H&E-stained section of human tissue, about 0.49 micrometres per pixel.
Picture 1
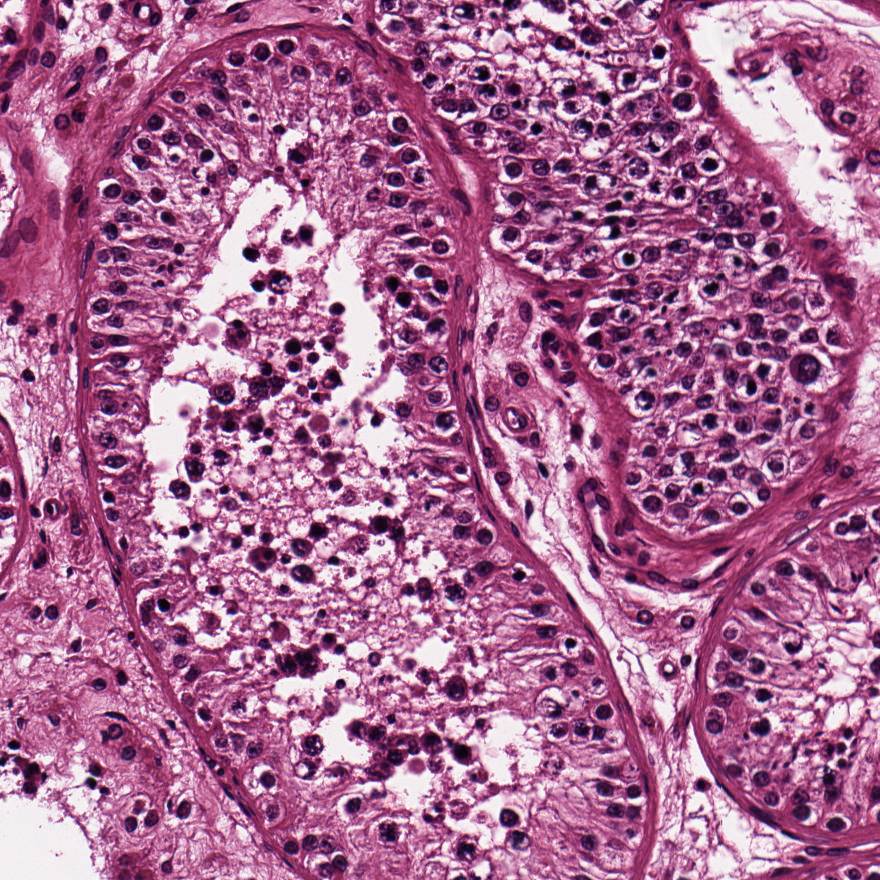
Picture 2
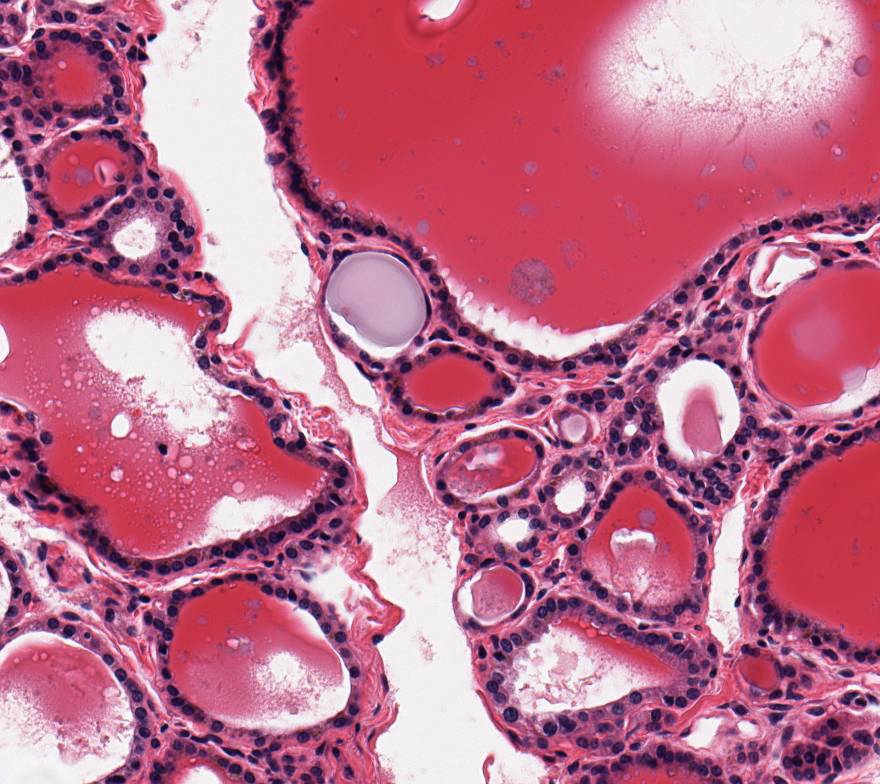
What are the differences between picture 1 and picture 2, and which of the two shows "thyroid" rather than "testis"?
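So, the first picture is testis and the second is thyroid. In the testis there are rounded to oval tubular profiles with thin pink fibrous walls, and the large one on the left is lined by epithelium several cells deep.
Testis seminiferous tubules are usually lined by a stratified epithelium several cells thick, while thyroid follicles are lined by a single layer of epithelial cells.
The thyroid follicles do have just one layer of flattened to cuboidal cells, their small, round, dark nuclei not overlapping.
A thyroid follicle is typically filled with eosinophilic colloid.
Here the colloid in the large follicles shows small bubbly vacuoles and pale cleared patches.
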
